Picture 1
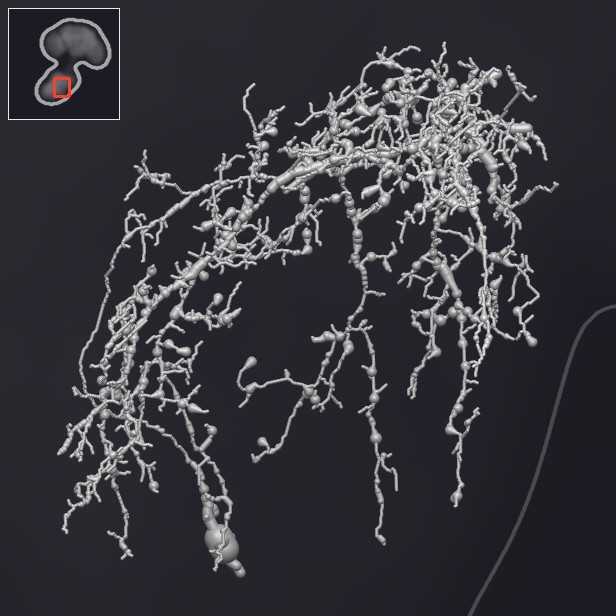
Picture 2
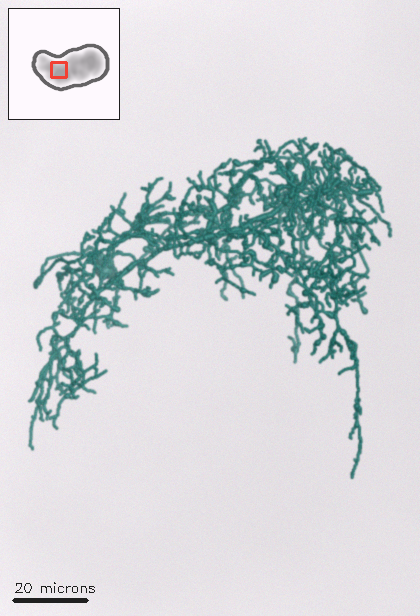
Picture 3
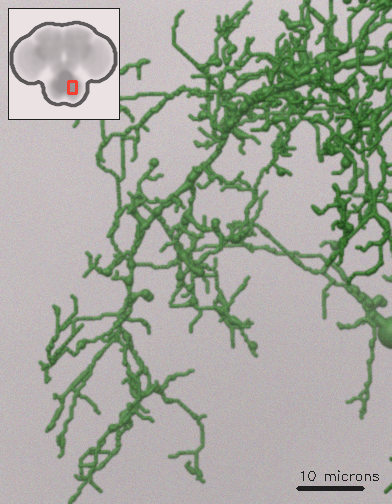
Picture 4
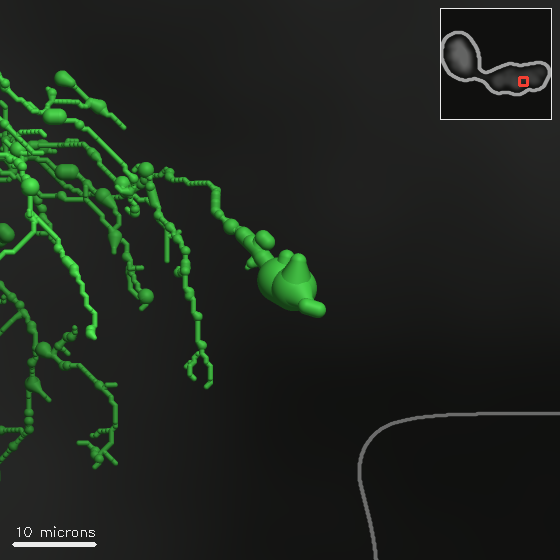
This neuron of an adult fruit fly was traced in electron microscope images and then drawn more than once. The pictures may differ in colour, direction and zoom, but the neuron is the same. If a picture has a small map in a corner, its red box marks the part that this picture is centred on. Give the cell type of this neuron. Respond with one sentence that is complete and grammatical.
This neuron is a member of the IN03B042 cell type.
